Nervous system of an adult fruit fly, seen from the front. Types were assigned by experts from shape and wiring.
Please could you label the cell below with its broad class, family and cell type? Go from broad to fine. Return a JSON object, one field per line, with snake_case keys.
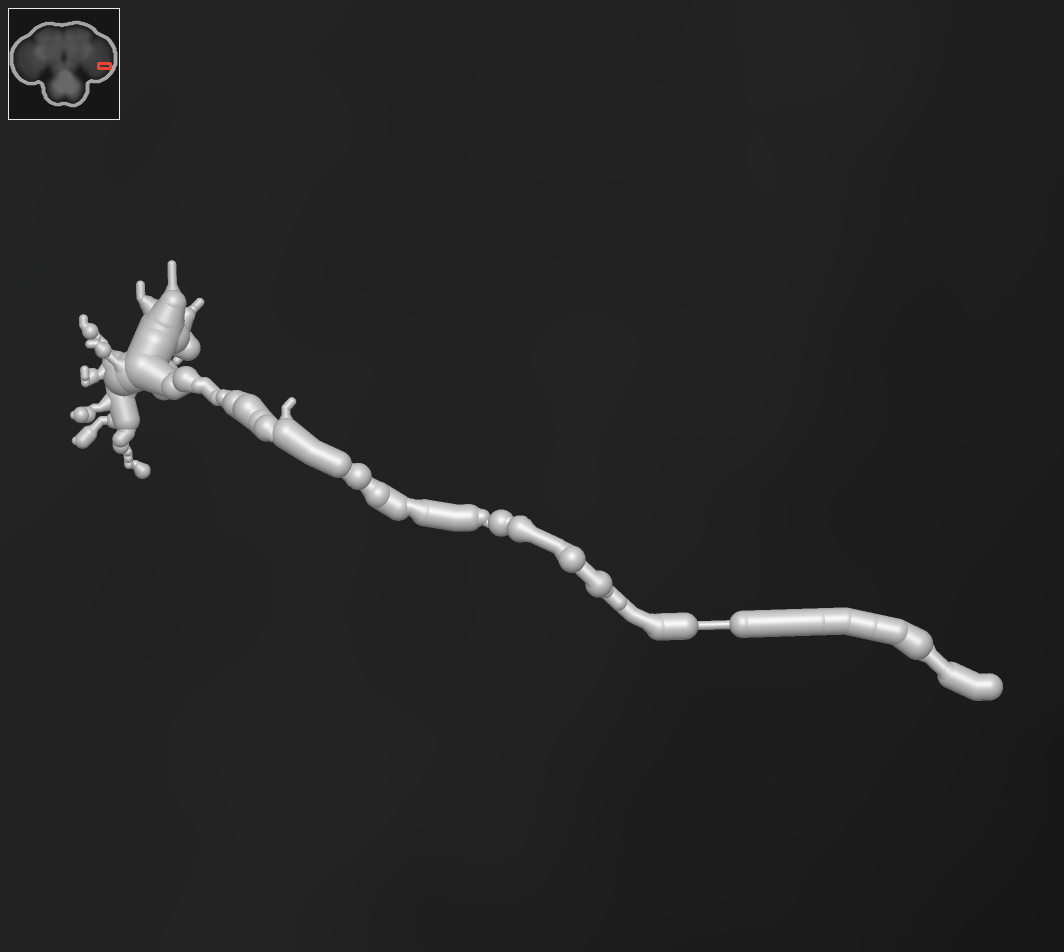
{
 "broad_class": "optic-lobe intrinsic neuron",
 "family": "L",
 "cell_type": "L3"
}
